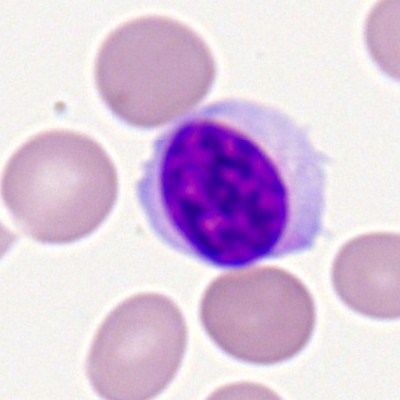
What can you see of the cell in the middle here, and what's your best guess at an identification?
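Most of the cell is taken up by its nucleus. Around it, the cytoplasm is pale blue and contains no vacuoles. At the edge, the outline is slightly ragged, with small fine projections. This cell is a lymphocyte.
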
